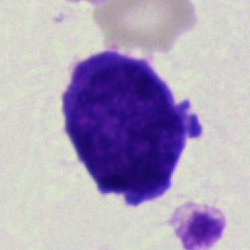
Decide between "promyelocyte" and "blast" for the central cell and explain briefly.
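I'd say blast. Nearly the whole cell is nucleus; I can hardly see any cytoplasm at all. Everything stains a deep blue-purple. The chromatin looks mottled to me, with slightly lighter patches among darker areas. And there's a small dark blue bleb sticking out from the right edge.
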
